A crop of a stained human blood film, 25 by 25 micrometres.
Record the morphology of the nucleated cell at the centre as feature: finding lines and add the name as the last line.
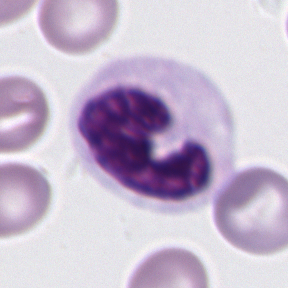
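Outline: roughly round and smooth
Nucleus: just a single unsegmented band, curved like a C
Concave side: facing toward the right of the picture
Vacuoles: none in the cytoplasm
Name: band neutrophil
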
